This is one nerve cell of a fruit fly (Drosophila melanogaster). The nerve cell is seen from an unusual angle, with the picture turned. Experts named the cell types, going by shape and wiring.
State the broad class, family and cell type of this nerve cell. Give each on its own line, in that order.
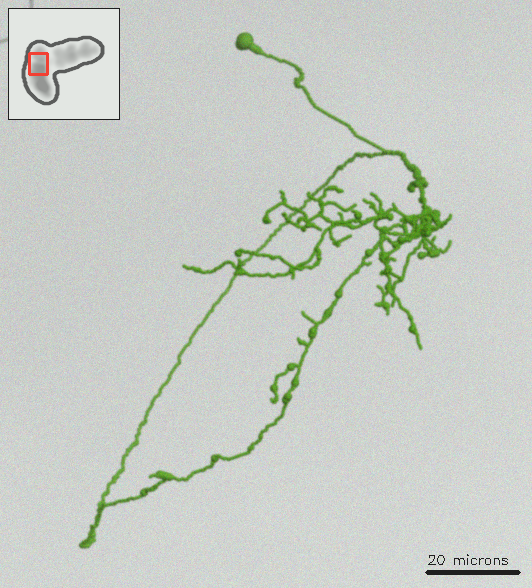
central-brain intrinsic neuron
hemilineage SLPa&l1_lateral
WED037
